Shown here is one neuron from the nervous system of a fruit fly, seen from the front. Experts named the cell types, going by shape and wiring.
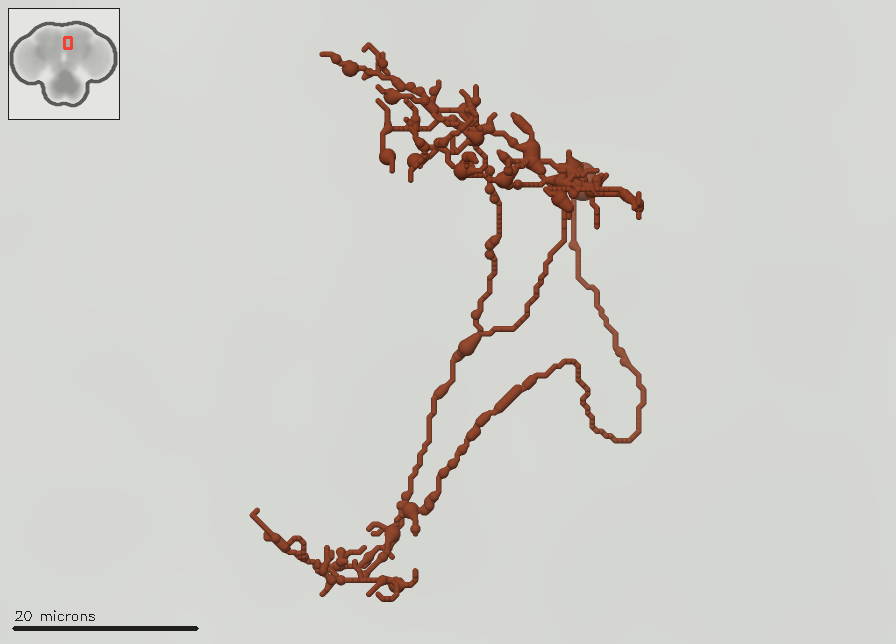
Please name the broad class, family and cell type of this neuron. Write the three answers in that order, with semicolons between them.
central-brain intrinsic neuron; class CX; vDeltaC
